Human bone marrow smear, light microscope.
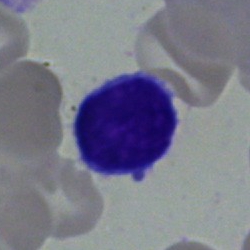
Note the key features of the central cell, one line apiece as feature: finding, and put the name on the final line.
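Nucleus: fills almost the whole cell, I notice.
Bottom edge: a small round bleb protruding.
Granules: none visible.
Vacuoles: none visible either.
Name: lymphocyte.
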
